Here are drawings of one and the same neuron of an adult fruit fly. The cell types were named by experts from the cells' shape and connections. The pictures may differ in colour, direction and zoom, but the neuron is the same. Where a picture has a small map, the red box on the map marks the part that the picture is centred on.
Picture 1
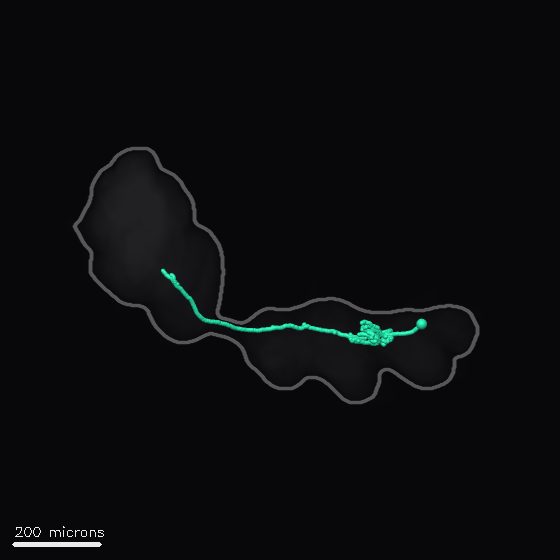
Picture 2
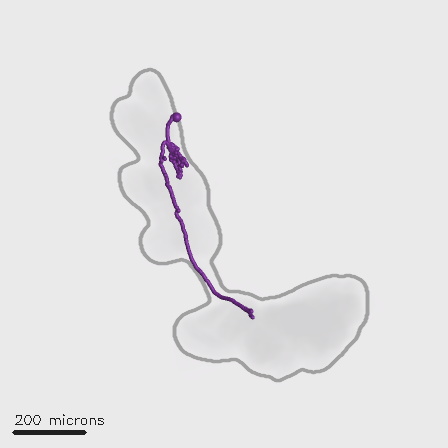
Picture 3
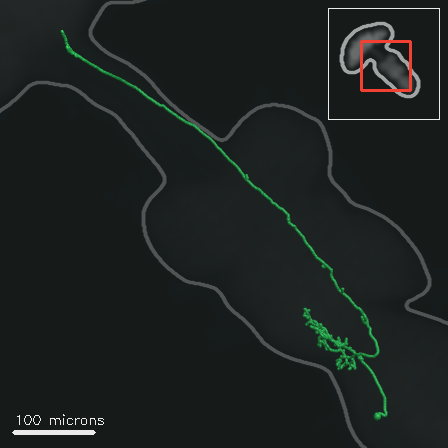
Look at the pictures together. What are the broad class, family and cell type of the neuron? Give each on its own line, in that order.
ascending neuron
hemilineage 07B
AN07B089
